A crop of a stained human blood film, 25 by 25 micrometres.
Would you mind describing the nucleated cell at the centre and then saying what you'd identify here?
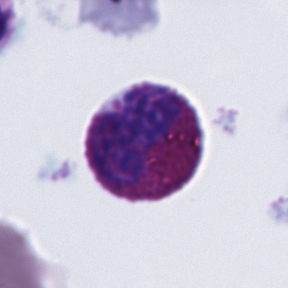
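This cell measures about 10 micrometres across and has a round, smooth outline. Its chromatin is dark purple-blue, gathered in coarse clumps. On the right side of the cell the cytoplasm stains reddish-purple, and a few small bright red dots lie within it. It is an eosinophil.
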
